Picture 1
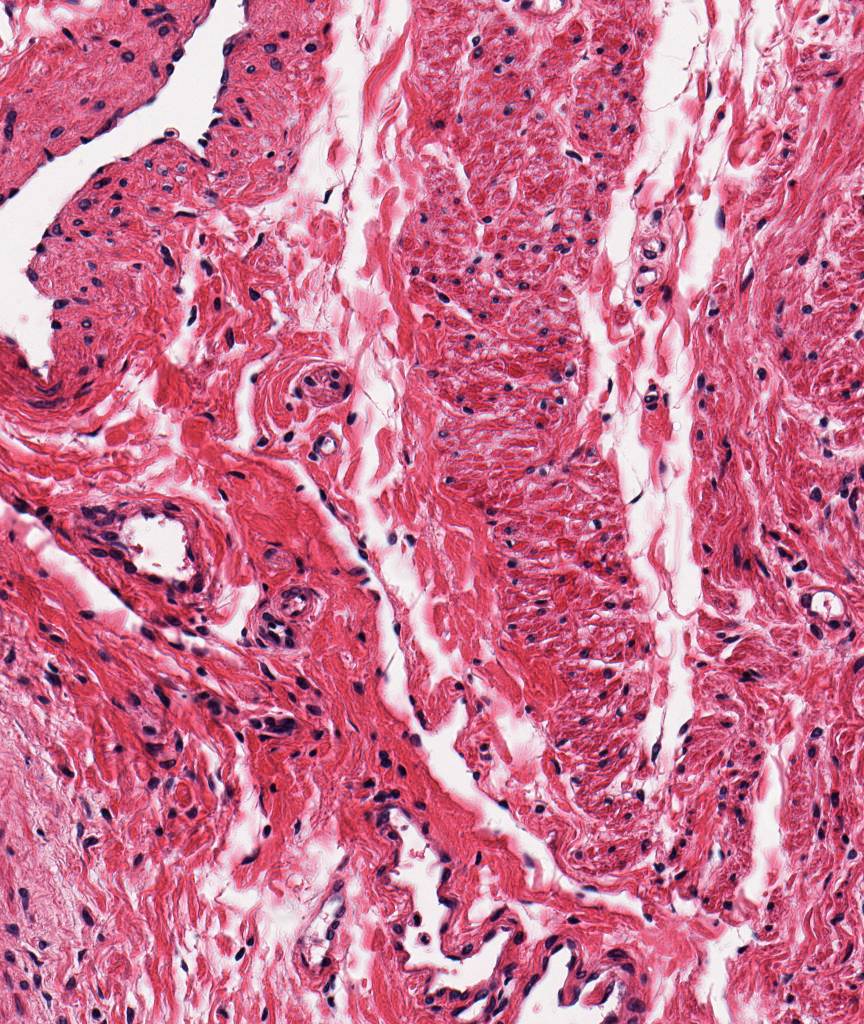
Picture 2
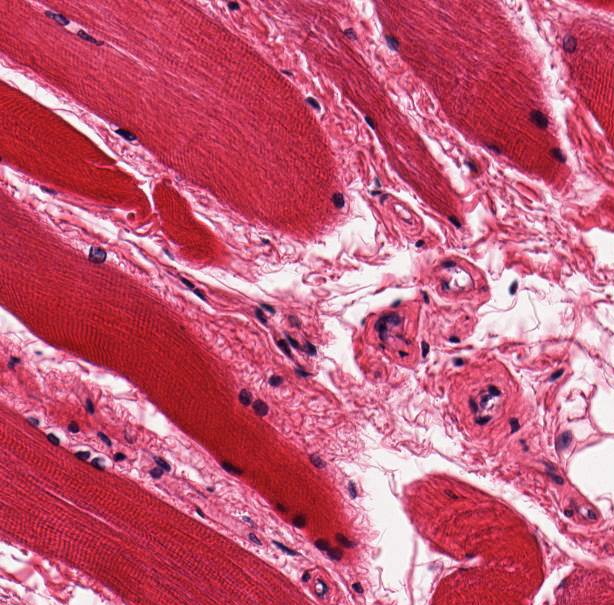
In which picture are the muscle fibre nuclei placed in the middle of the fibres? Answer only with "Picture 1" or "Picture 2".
Picture 1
